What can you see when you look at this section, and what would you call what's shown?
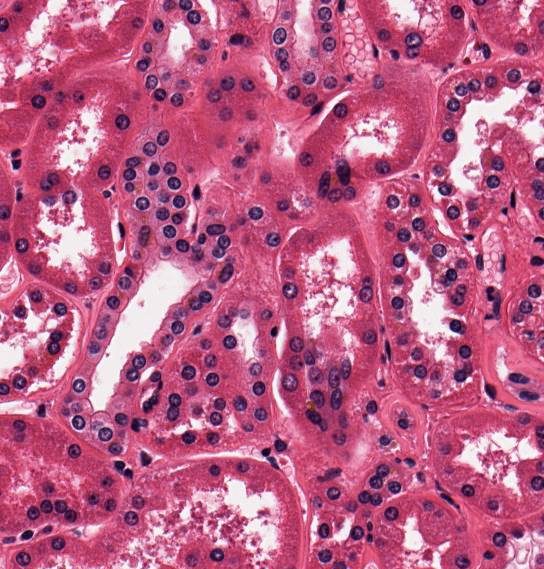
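Closely packed tubules, cut in cross and oblique section, fill the whole field with very little tissue between them. Most are lined by a single layer of cuboidal cells with deeply eosinophilic cytoplasm. Their lumens hold pale, frothy pink material with ragged edges instead of being cleanly empty. Thin strands of interstitium between the tubules carry a few flattened, elongated dark nuclei. This section is renal cortex.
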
